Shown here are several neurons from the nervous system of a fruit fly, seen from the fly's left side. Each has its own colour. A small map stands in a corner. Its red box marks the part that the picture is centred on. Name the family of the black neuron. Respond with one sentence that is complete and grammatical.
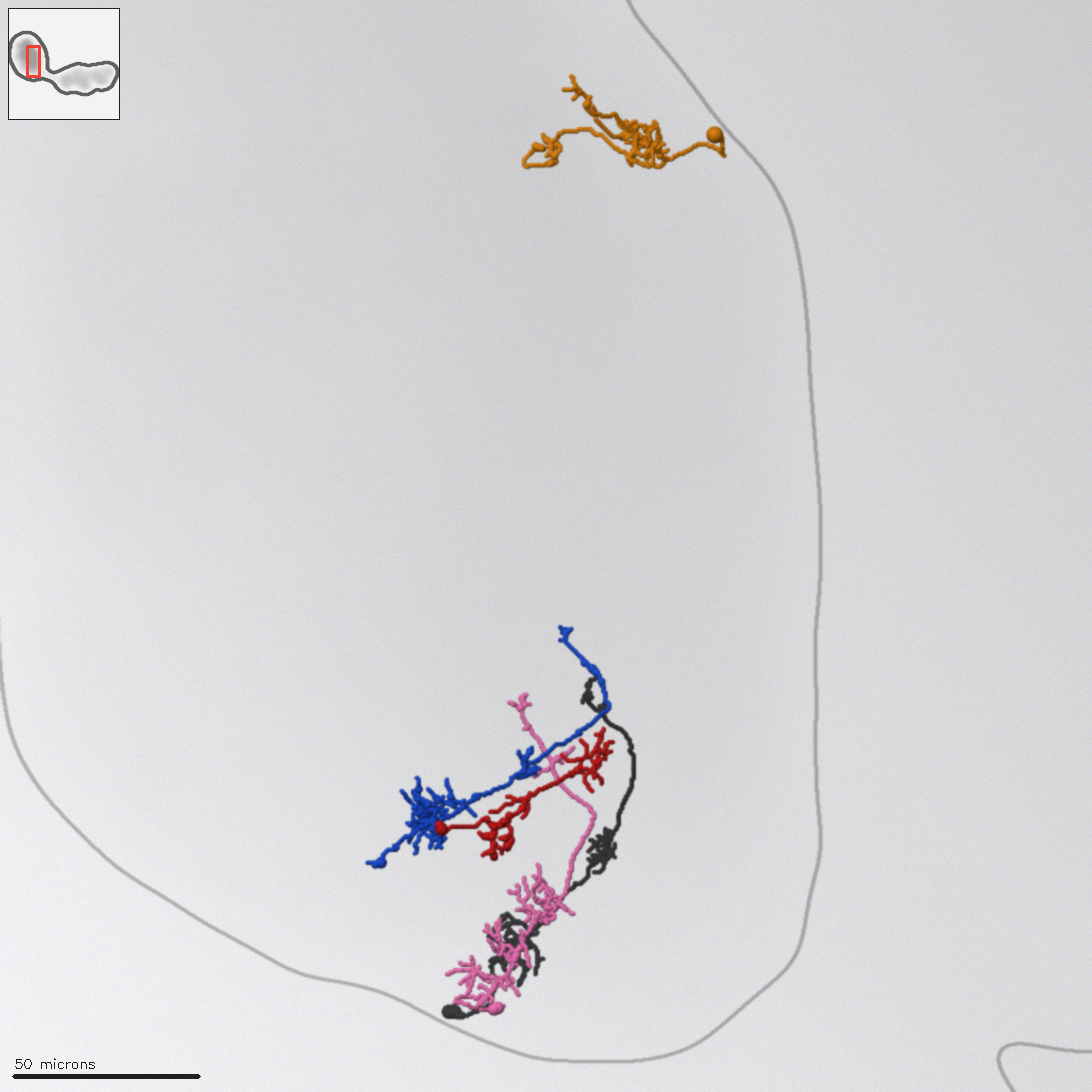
This neuron is categorized under the family Tm.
